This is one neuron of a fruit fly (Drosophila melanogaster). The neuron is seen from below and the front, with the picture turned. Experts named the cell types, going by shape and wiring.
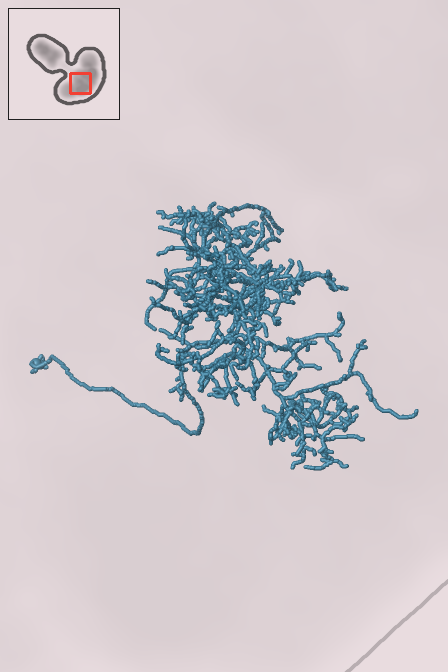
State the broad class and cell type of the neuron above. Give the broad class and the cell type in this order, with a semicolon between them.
central-brain intrinsic neuron; VES059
